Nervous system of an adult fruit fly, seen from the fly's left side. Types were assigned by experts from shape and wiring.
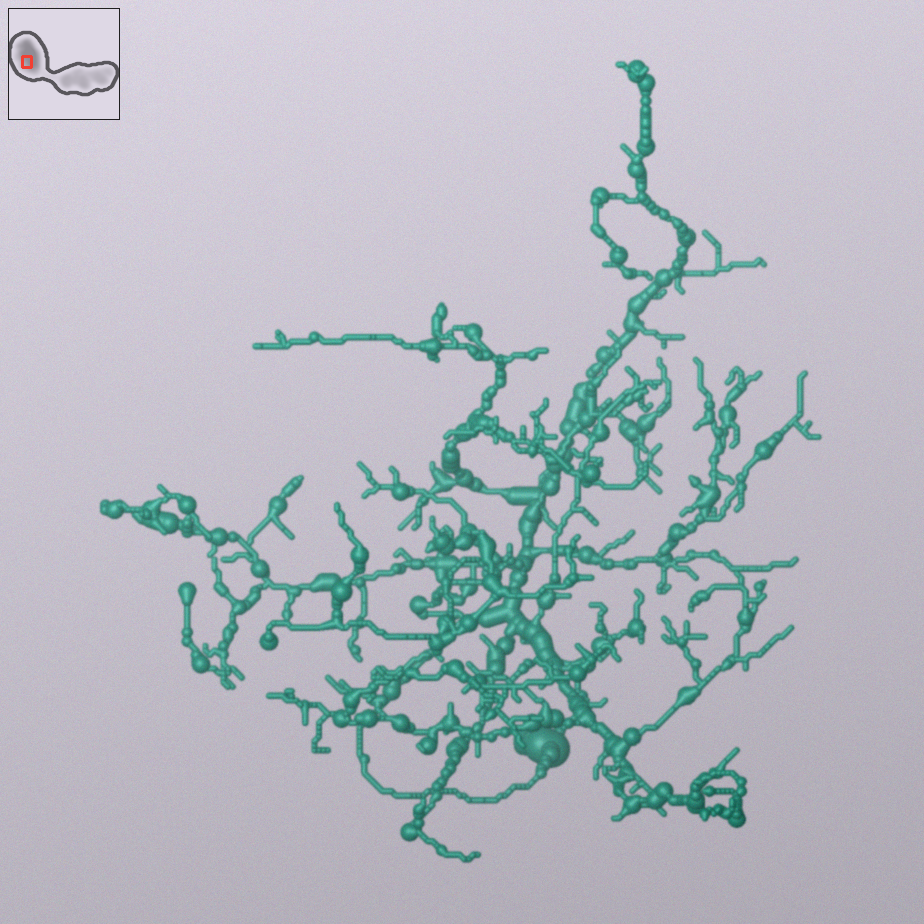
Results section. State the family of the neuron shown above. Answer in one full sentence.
The neuron here is of family hemilineage WEDa1.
